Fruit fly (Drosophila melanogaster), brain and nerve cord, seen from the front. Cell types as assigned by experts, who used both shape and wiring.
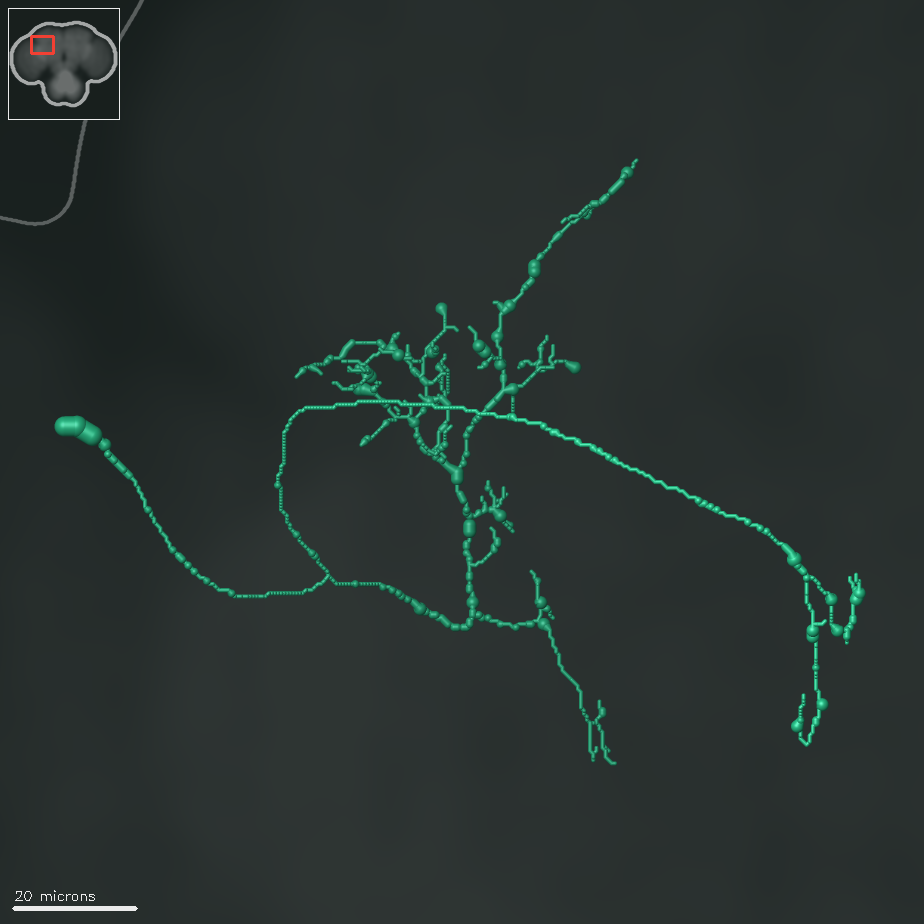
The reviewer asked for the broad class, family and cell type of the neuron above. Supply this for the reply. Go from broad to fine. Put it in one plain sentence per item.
A central-brain intrinsic neuron of hemilineage SLPa&l1_lateral, type PLP041.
